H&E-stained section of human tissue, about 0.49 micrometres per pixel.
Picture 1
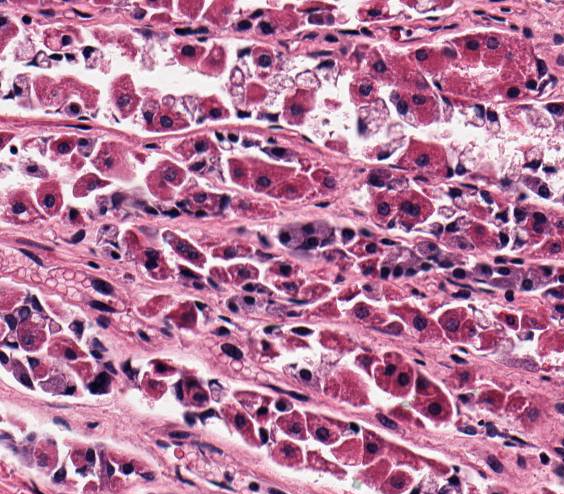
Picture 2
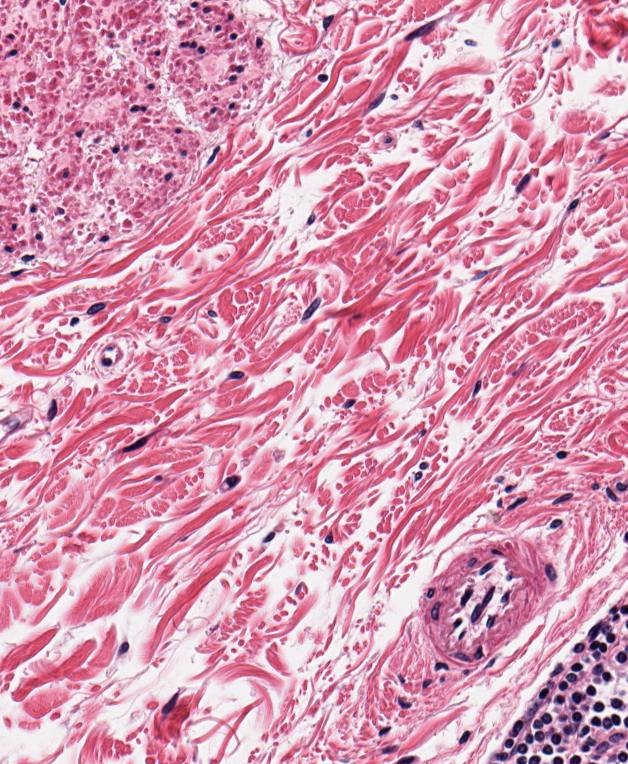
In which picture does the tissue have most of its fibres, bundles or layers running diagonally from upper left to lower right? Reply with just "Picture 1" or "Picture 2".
Picture 1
